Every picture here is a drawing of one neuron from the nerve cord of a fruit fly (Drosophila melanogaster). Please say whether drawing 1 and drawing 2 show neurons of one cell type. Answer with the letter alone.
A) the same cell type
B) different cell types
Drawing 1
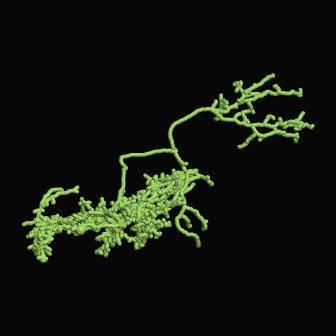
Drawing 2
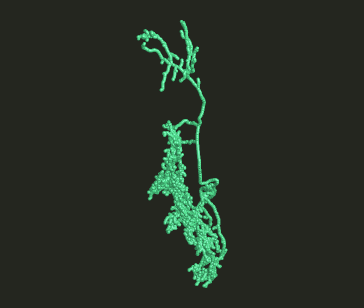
A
